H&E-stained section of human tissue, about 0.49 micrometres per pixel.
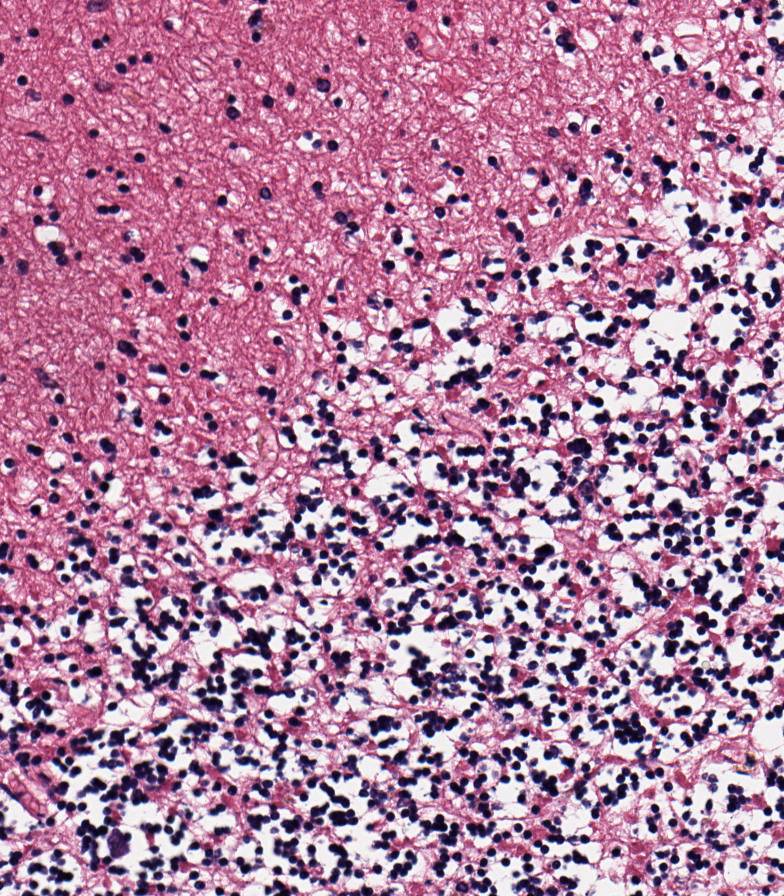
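Cerebellum. A diagonal divides this field: notice the pale pink region at the upper left, with few nuclei, and the densely nucleated region at the lower right. Look closely at the lower right, crowded with small, round, dark blue nuclei showing very little visible cytoplasm, with thin pink fibrillary strands running between the clusters. Back in the upper left, small dark nuclei lie scattered singly and far apart.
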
